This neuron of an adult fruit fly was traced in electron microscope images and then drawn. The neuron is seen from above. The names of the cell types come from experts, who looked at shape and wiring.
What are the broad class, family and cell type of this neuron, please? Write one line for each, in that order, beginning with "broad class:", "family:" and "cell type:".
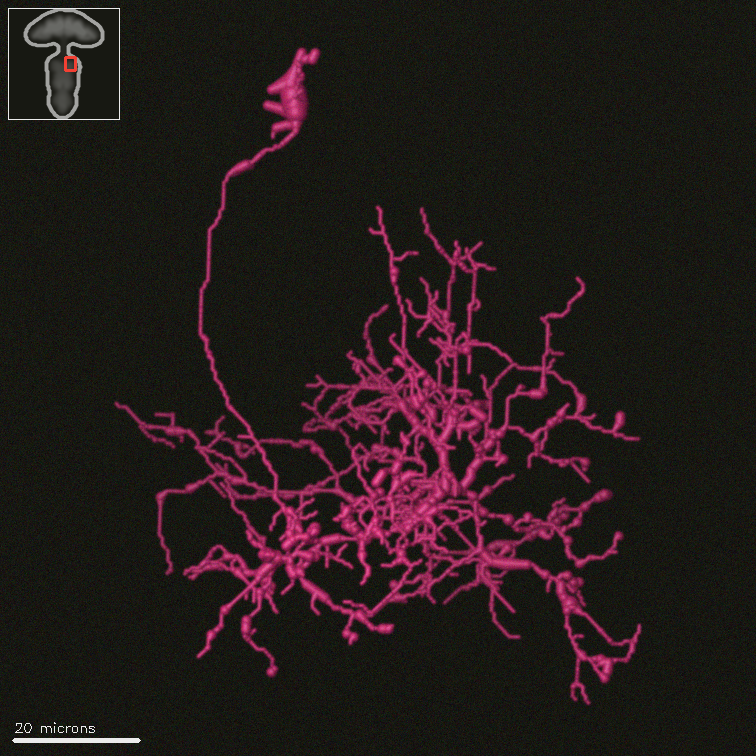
broad class: nerve-cord intrinsic neuron
family: hemilineage 16B
cell type: IN16B041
